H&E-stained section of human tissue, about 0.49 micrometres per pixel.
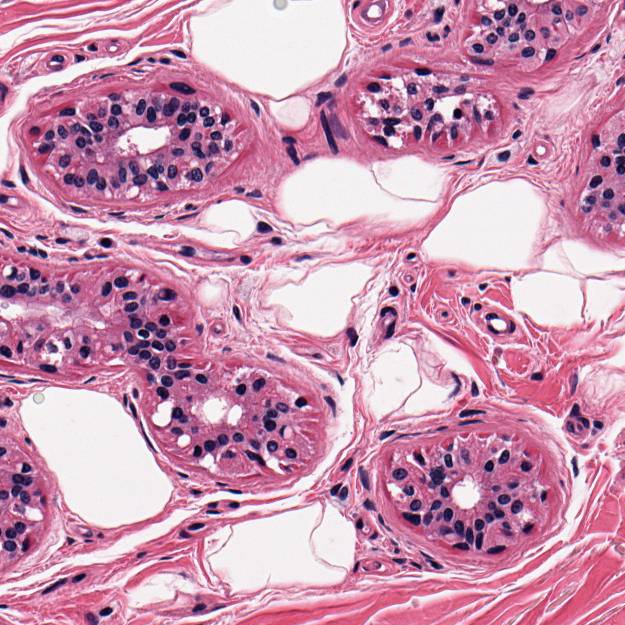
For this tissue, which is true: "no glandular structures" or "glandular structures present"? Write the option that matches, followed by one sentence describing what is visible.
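Glandular structures present. Several rounded to oval epithelial units lie scattered across the field, separated by stroma and fat.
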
